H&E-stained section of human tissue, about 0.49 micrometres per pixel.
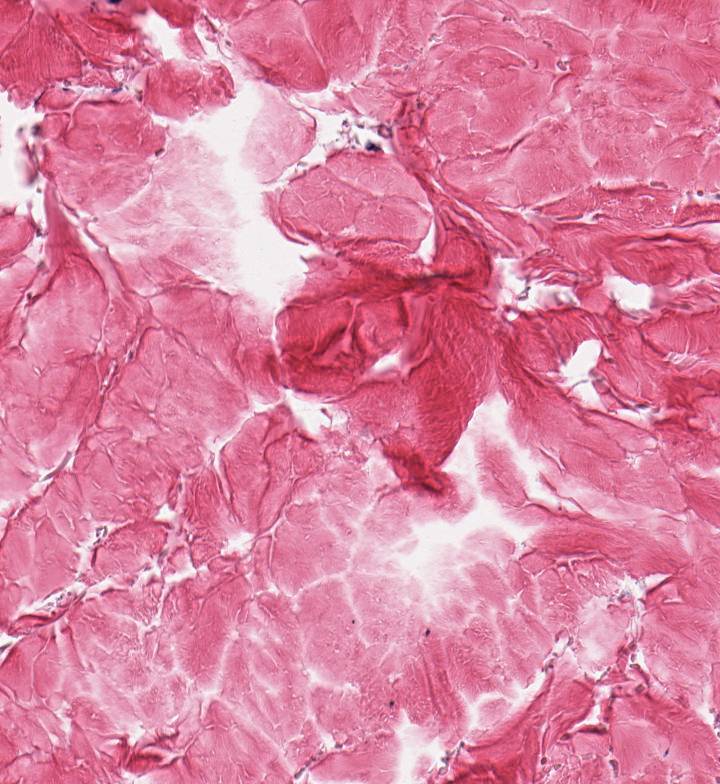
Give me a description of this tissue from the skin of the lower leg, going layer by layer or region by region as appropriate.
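Nuclei very sparse: only a few small dark dots in narrow spaces between fibres. Stroma scant, thin strands only. Just above centre, a small group of fibres stains deeper red than those around it. No fat cells seen.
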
